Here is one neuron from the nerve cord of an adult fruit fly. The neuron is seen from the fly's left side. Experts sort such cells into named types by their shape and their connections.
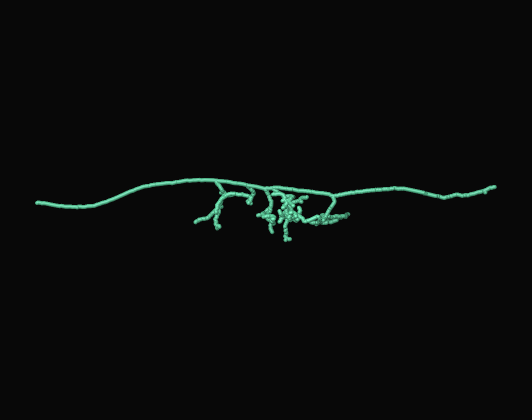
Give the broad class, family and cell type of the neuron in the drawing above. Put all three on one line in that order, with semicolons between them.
descending neuron; DNp; DNp103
